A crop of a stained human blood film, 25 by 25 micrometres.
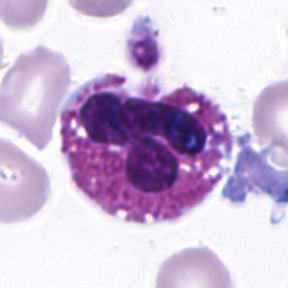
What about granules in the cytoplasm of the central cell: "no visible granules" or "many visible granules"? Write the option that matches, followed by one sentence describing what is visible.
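Many visible granules. The cytoplasm is packed with coarse reddish-pink granules.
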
